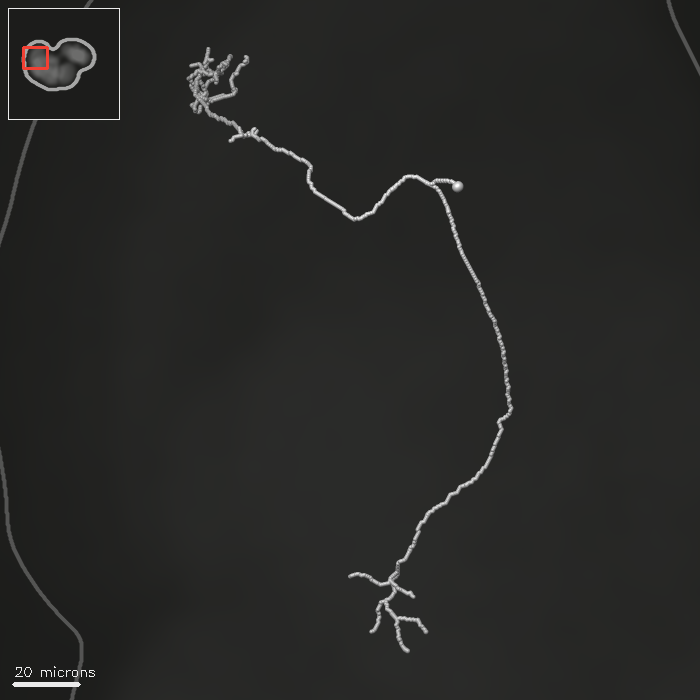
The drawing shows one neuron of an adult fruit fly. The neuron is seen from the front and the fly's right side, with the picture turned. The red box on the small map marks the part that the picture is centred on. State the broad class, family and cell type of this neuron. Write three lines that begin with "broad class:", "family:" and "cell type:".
broad class: visual projection neuron
family: MeVP
cell type: MeVP1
